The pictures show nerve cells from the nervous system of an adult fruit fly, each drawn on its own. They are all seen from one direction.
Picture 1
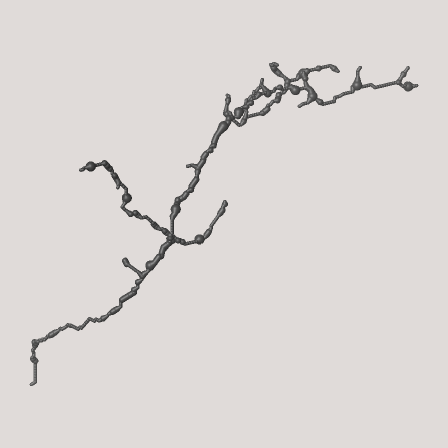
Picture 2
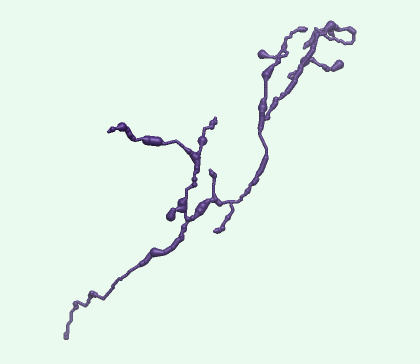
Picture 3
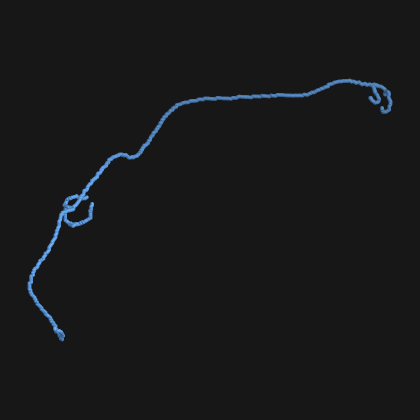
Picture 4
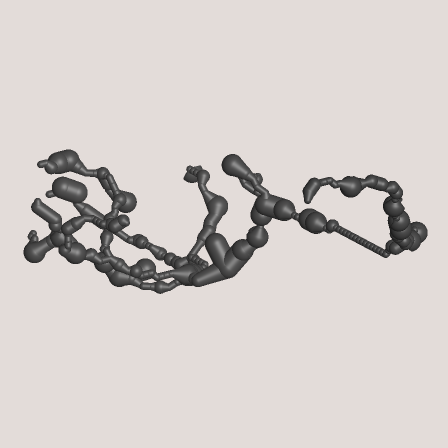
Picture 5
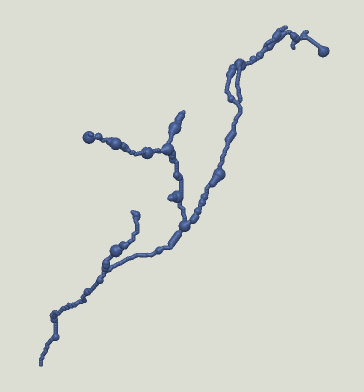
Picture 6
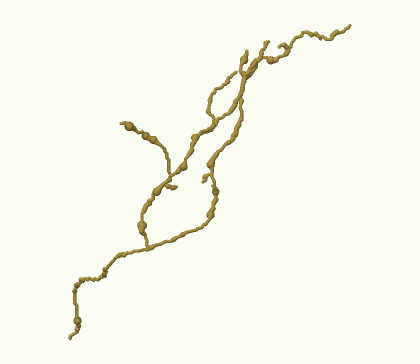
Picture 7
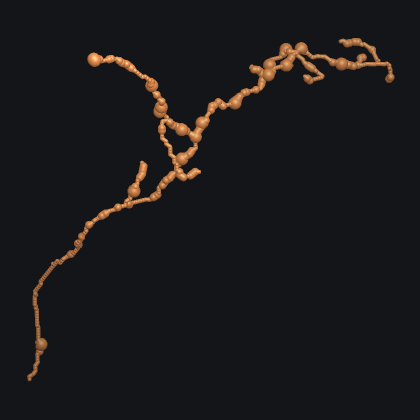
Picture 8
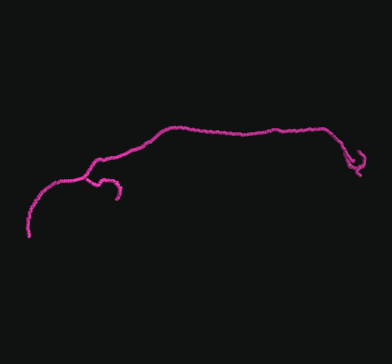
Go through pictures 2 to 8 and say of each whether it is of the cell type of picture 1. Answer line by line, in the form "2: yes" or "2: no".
2: yes
3: no
4: no
5: yes
6: yes
7: yes
8: no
